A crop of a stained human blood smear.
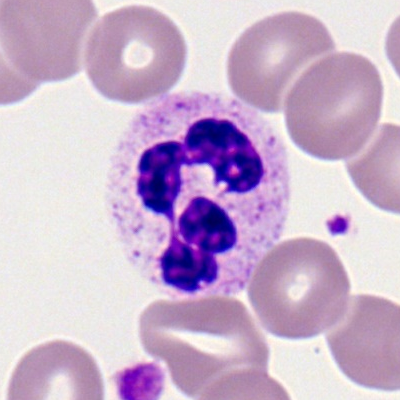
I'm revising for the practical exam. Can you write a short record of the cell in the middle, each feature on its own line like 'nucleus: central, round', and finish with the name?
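Outline: smooth, roughly round
Nucleus: several separate lobes
Lobe links: thin strands
Cytoplasm: pale pink
Name: segmented neutrophil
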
